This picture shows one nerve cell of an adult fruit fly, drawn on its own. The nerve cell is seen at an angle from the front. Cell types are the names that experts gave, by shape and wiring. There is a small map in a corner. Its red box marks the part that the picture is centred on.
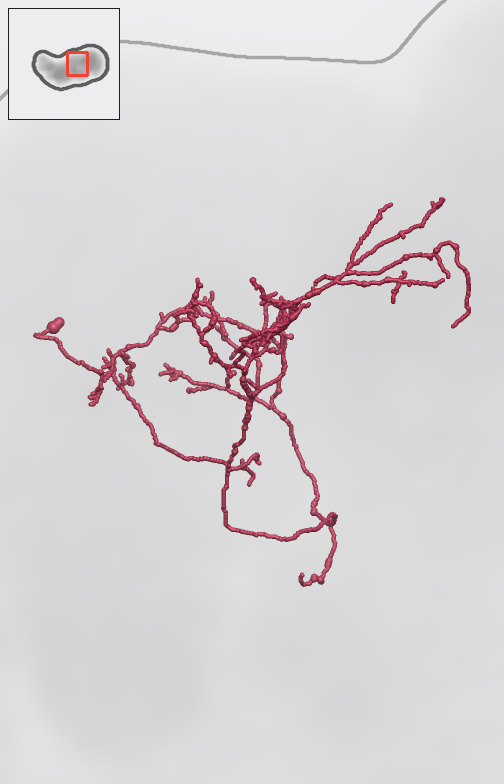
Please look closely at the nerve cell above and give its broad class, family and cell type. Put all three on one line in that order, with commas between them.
central-brain intrinsic neuron, hemilineage SMPpv2_ventral, SIP135m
